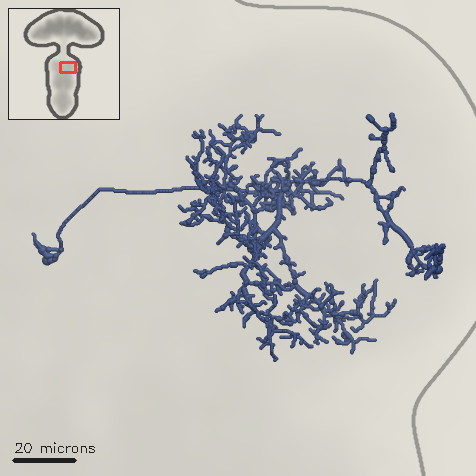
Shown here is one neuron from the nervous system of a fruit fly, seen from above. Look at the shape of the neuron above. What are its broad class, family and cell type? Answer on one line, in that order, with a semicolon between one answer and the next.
nerve-cord intrinsic neuron; hemilineage 13B; IN13B025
